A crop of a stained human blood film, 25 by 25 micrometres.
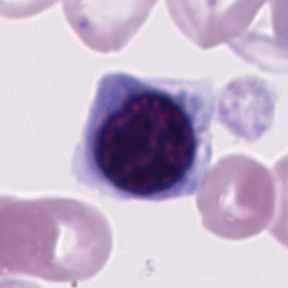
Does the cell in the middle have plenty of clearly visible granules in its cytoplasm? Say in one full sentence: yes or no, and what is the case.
No, there is no granule to be seen in the cell's cytoplasm.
